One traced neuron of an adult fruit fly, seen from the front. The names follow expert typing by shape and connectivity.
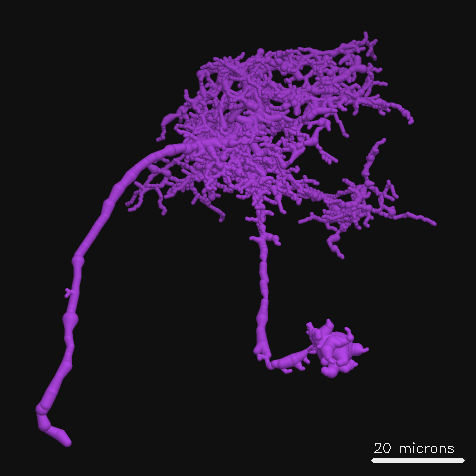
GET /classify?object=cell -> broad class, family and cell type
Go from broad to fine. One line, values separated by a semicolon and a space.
motor neuron of the nerve cord; hemilineage 16B; MNnm08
